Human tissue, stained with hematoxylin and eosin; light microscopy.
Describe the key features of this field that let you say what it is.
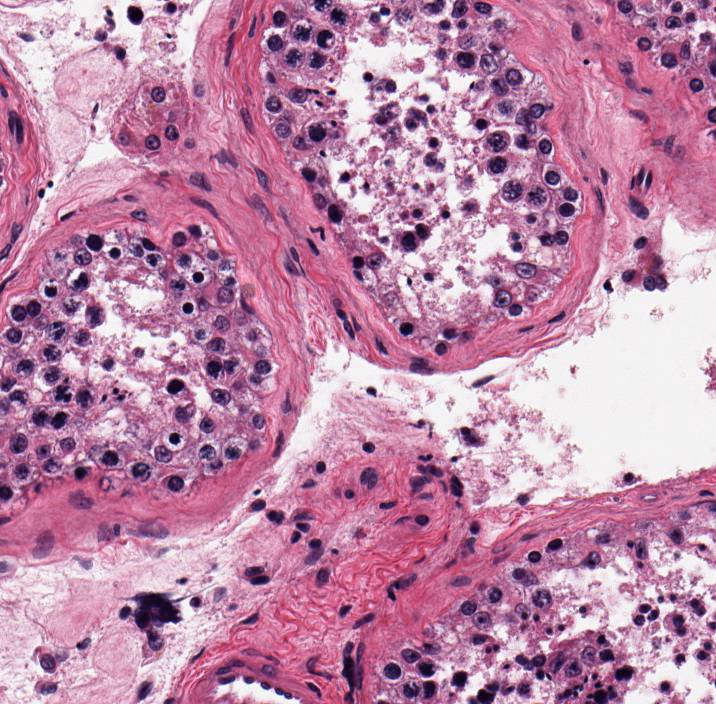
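Seminiferous tubule, on two counts. First, rounded tubular cross-sections fill the upper centre, the left half and the lower right corner, with loose tissue between them.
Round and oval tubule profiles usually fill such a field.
Second, many round cells with round, dark purple nuclei pack the tubules, several with coarse clumped chromatin.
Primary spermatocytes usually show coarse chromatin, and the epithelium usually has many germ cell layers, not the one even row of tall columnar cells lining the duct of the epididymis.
A thick band of pink, wavy, layered collagen wraps each tubule.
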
